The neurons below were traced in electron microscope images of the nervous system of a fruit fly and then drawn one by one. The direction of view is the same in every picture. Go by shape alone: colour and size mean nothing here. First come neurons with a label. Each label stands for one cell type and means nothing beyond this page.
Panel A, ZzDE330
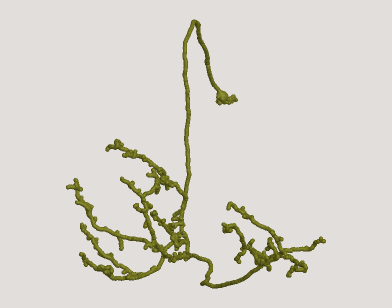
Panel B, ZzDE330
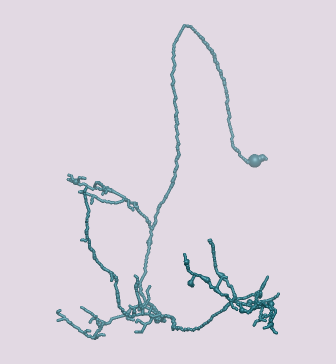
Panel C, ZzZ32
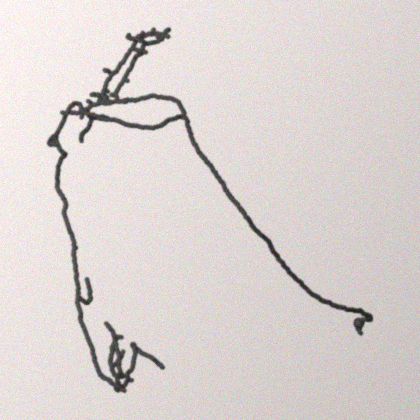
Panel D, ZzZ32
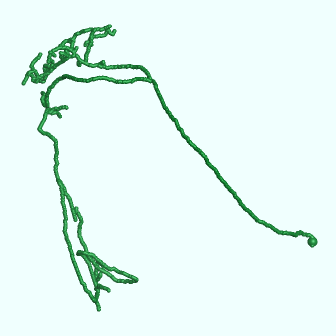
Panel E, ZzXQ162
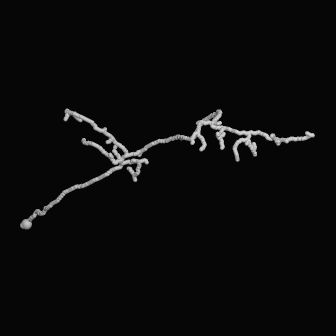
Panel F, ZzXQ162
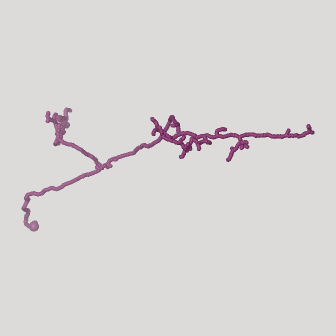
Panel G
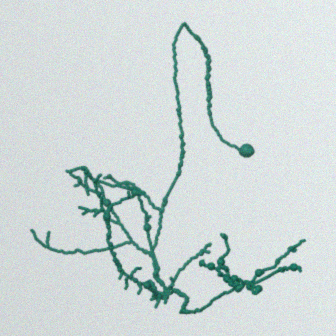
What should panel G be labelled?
ZzDE330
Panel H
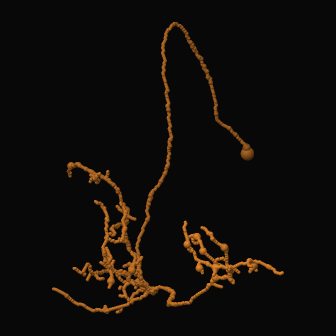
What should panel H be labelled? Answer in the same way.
ZzDE330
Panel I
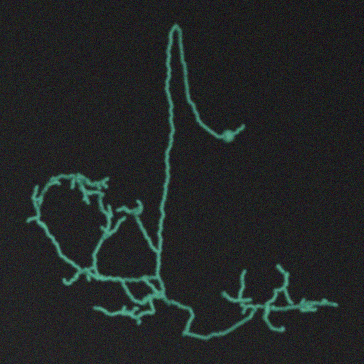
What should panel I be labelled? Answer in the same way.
ZzDE330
